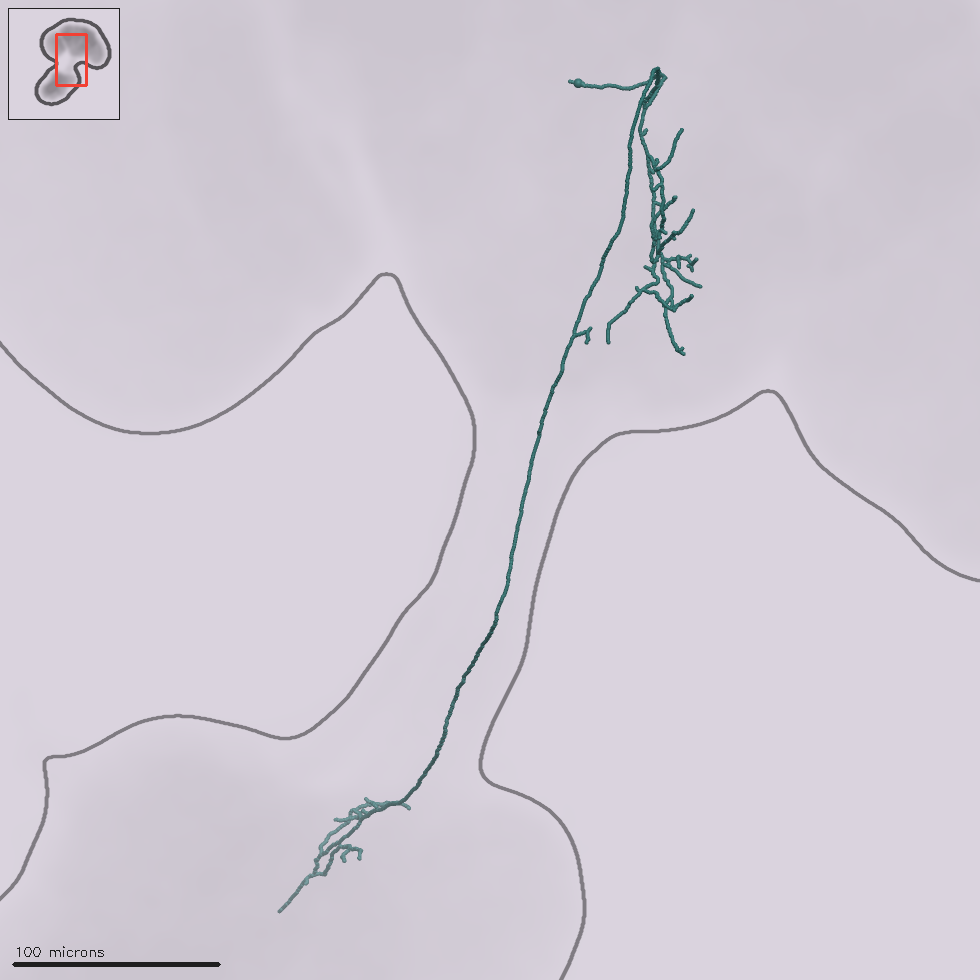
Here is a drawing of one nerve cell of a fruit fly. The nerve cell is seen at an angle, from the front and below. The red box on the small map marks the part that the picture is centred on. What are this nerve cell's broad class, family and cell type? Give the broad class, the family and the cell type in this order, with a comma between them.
descending neuron, hemilineage PSp2, DNpe057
